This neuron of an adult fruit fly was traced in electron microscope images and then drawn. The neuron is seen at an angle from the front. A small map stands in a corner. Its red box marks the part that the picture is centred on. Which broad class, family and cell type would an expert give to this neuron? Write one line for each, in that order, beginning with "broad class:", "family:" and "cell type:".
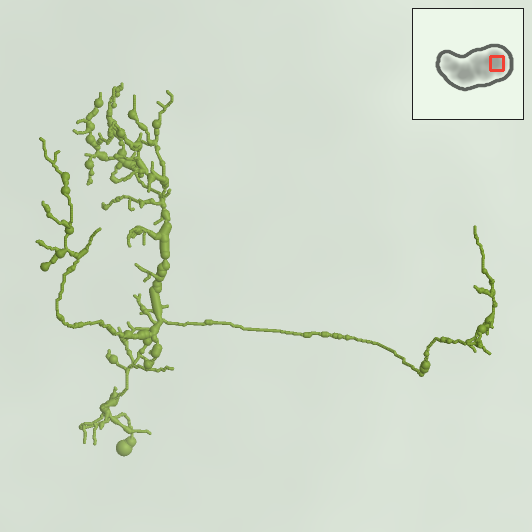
broad class: optic-lobe intrinsic neuron
family: Y
cell type: Y12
